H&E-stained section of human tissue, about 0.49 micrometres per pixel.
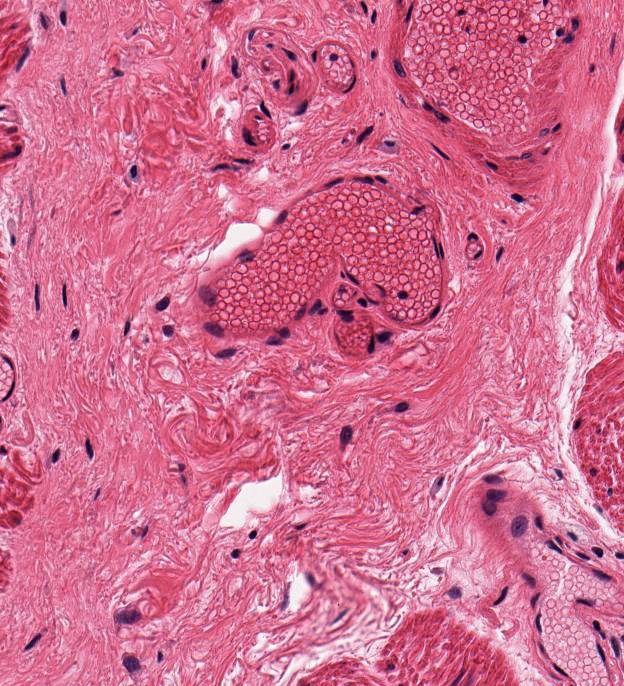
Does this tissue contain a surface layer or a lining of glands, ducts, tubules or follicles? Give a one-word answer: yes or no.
No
